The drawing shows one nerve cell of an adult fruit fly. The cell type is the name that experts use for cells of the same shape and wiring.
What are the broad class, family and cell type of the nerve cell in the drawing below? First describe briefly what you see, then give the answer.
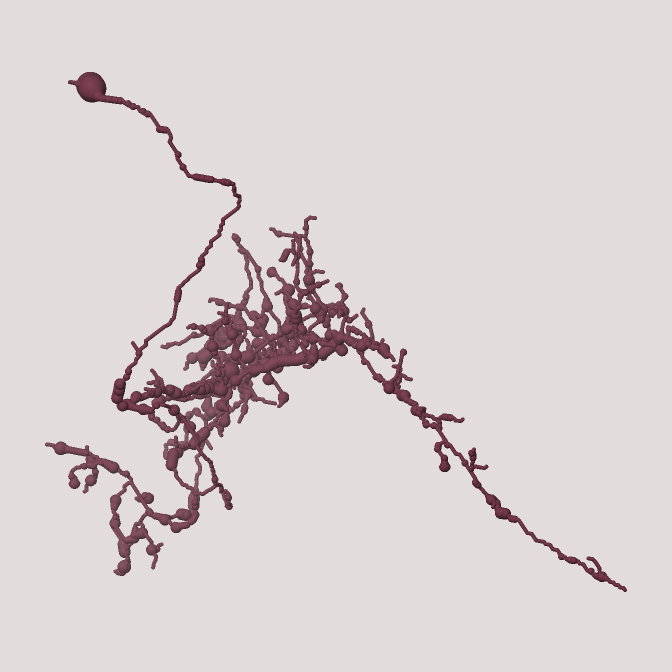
Dozens of branch ends can be seen. As drawn here it is about as wide as it is tall. This is a central-brain intrinsic neuron. Its family is hemilineage SLPp&v1_ventral. The cell type is CL142.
